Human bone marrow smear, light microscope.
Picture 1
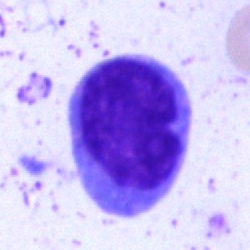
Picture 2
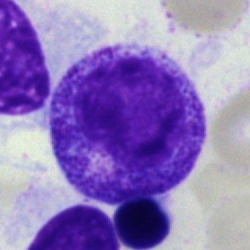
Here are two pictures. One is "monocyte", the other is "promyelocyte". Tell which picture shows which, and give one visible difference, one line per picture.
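Picture 1: monocyte. No granules are seen in the cytoplasm.
Picture 2: promyelocyte. Fine purple granules are scattered throughout the cytoplasm.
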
